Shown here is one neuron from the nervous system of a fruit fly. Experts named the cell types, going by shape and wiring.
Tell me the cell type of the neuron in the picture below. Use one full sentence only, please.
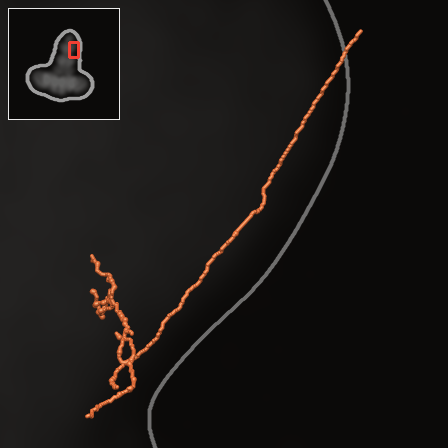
With respect to cell type, this neuron is SNta03.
